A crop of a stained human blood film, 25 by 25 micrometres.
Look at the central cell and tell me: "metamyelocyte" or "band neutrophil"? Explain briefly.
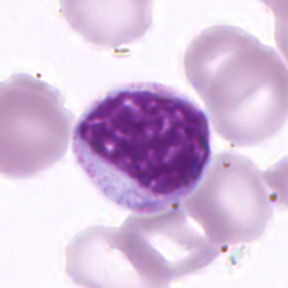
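This one is a metamyelocyte. What settles it is the shape of the nucleus.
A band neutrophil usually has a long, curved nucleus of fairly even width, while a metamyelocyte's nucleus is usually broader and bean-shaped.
Here the nucleus is oval in outline and about 12 by 9 micrometres, so it is broad rather than a long curved band. The cell is about 12 micrometres across, and the nucleus fills about 70% of its area. Notice how the nucleus sits off-centre toward the upper right, leaving the cytoplasm as a pale lilac crescent at the lower left. Fine pink-purple granules are scattered through that cytoplasm. The chromatin is dense and clumped, broken by paler streaks.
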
